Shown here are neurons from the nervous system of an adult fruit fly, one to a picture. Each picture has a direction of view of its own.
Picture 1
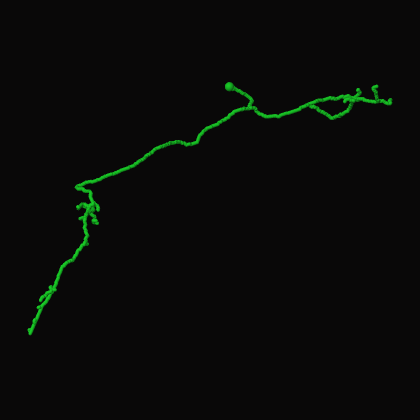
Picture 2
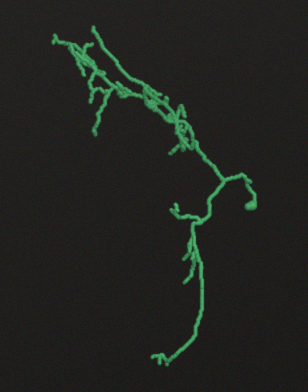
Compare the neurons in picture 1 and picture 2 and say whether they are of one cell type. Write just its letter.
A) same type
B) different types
B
